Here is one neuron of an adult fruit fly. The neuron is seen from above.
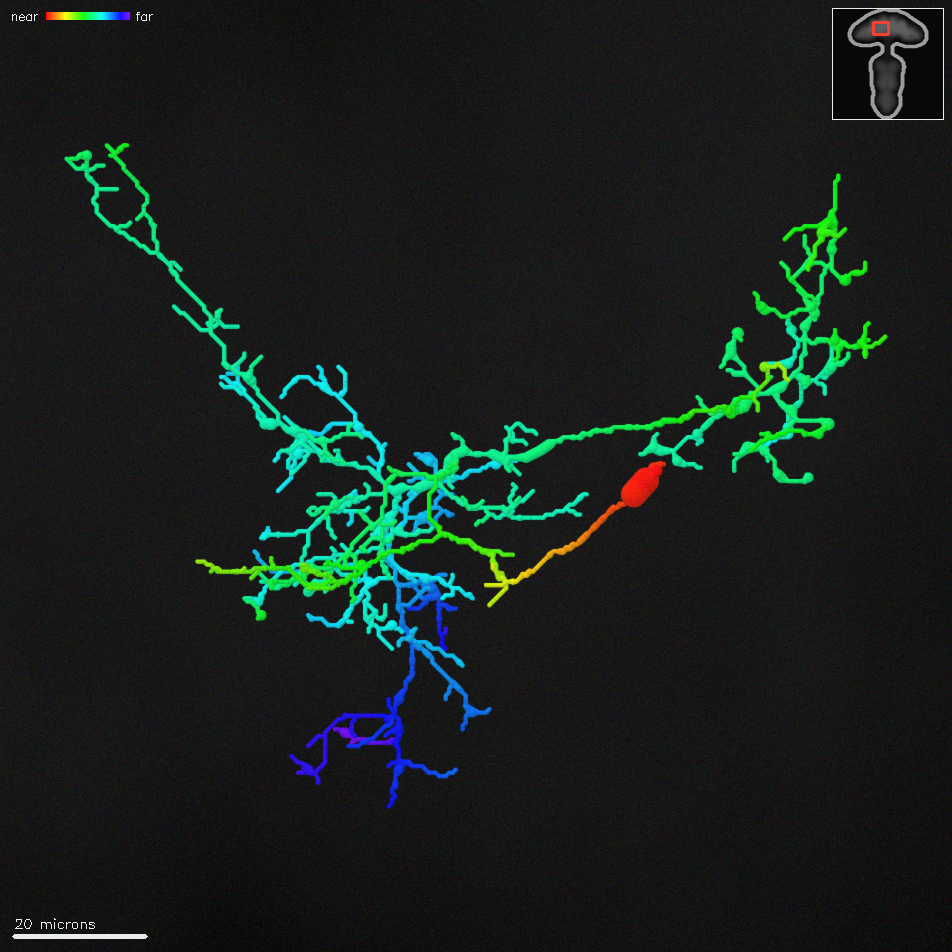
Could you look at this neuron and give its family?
hemilineage CLp1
